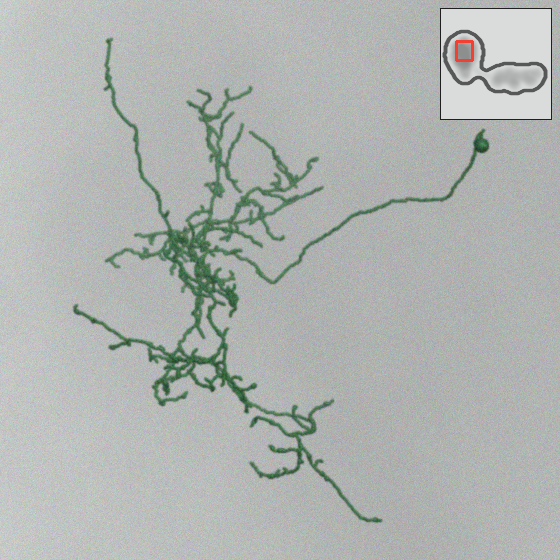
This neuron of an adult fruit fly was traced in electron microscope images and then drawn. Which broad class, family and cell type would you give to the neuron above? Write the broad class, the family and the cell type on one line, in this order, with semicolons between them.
central-brain intrinsic neuron; hemilineage SMPpv2_ventral; LAL302m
